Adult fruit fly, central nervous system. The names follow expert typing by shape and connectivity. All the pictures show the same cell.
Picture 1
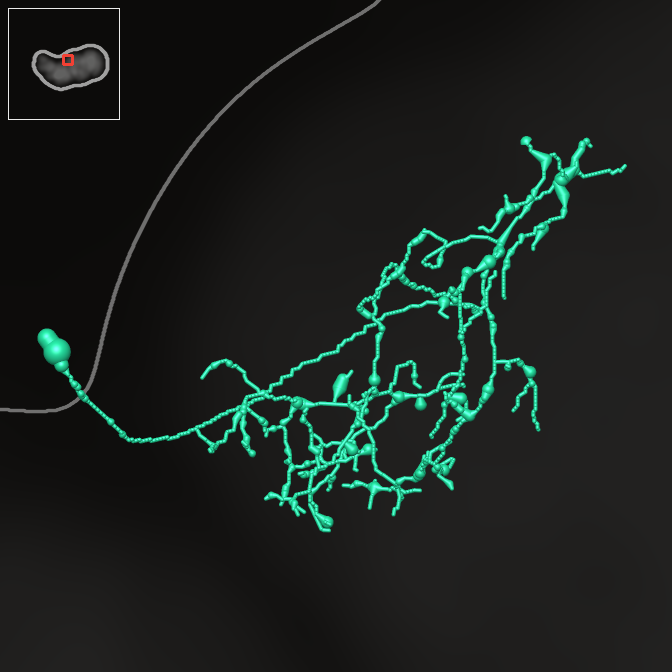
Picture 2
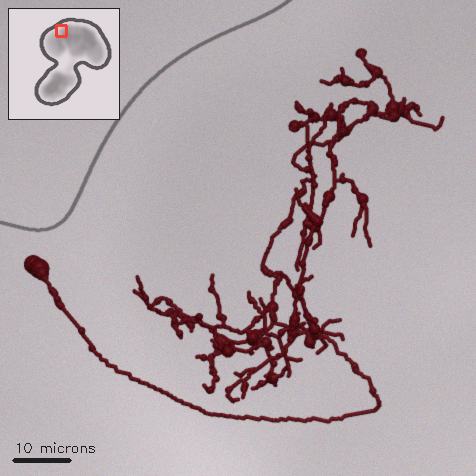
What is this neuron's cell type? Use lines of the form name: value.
cell type: LHPV4a5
